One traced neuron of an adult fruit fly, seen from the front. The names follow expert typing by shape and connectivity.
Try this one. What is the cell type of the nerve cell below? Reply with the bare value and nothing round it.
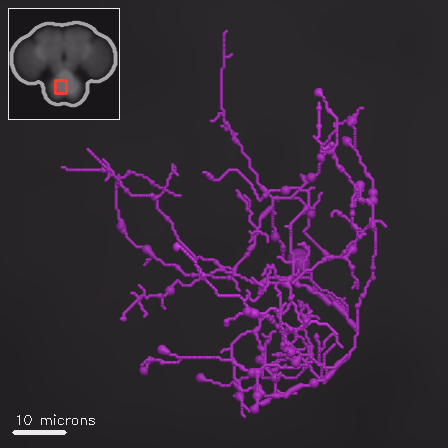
IN01B062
